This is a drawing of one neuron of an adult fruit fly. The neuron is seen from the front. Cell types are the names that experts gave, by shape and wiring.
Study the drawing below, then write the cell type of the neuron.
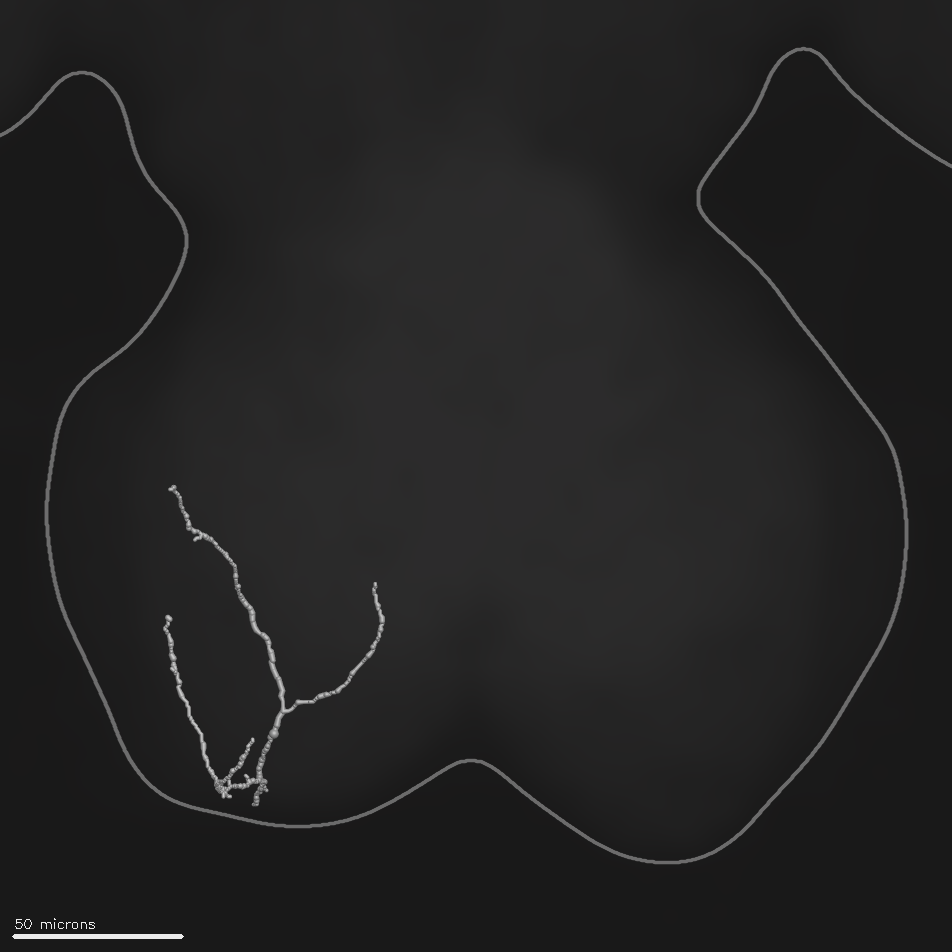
SNpp45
